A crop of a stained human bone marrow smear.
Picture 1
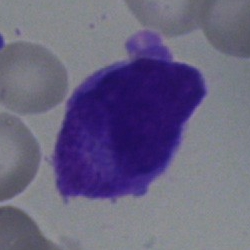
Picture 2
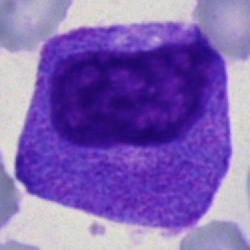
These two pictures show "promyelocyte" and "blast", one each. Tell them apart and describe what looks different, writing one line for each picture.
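Picture 1 shows a blast: No distinct granules are visible in the cell.
Picture 2 shows a promyelocyte: The cytoplasm is packed with fine purplish granules.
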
